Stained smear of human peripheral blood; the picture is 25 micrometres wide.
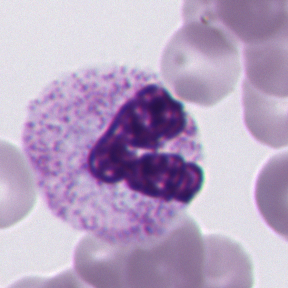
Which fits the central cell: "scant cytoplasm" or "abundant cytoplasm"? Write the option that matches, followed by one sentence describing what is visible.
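Abundant cytoplasm. The cytoplasm is abundant and pale pinkish-lilac.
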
